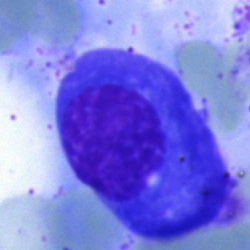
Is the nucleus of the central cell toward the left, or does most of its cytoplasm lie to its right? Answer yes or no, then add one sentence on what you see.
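Yes. The nucleus lies off-centre toward the left side of the cell.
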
